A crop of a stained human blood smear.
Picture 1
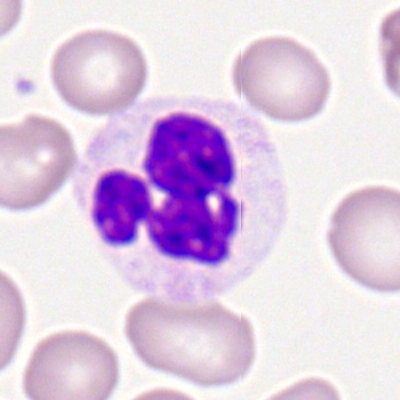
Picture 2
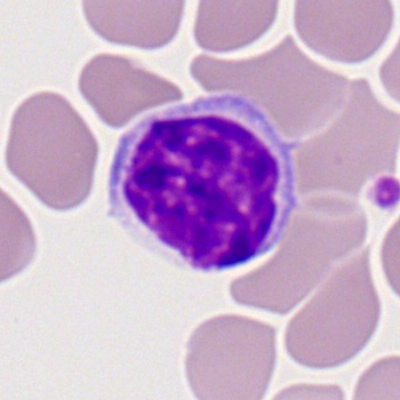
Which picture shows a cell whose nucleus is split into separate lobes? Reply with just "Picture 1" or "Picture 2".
Picture 1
